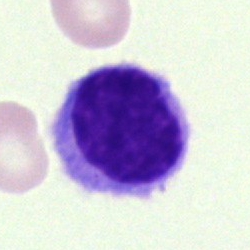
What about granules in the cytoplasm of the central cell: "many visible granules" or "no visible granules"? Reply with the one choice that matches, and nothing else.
No visible granules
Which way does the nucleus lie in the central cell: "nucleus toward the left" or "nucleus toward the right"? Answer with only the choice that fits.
Nucleus toward the right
